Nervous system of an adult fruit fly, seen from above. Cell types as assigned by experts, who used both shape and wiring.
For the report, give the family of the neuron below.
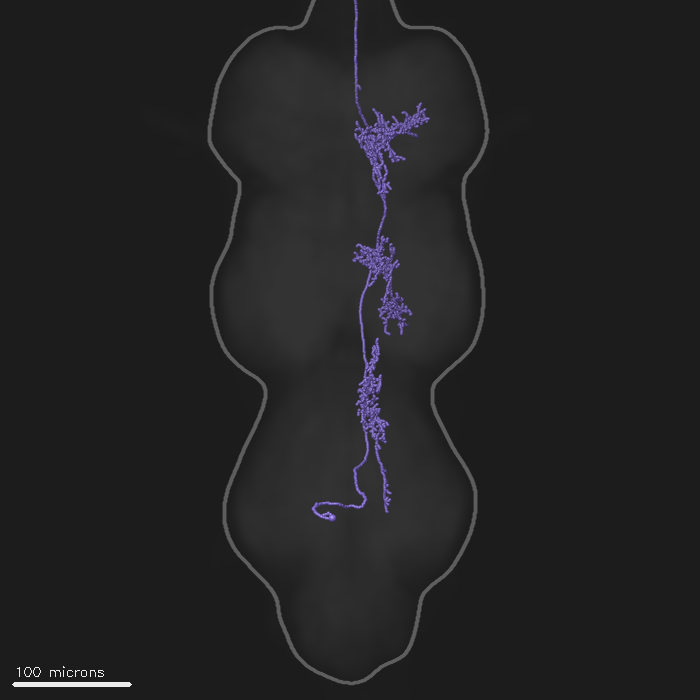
hemilineage 09B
